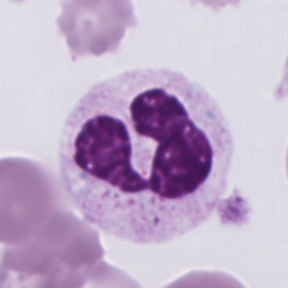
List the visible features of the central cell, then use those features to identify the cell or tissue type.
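This one has a round, smooth outline. Its nucleus is lobed, and a deep cleft in the middle opens upward. I can't see any nucleoli. The cytoplasm carries fine, faint pinkish-violet granules. It's a segmented neutrophil.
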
